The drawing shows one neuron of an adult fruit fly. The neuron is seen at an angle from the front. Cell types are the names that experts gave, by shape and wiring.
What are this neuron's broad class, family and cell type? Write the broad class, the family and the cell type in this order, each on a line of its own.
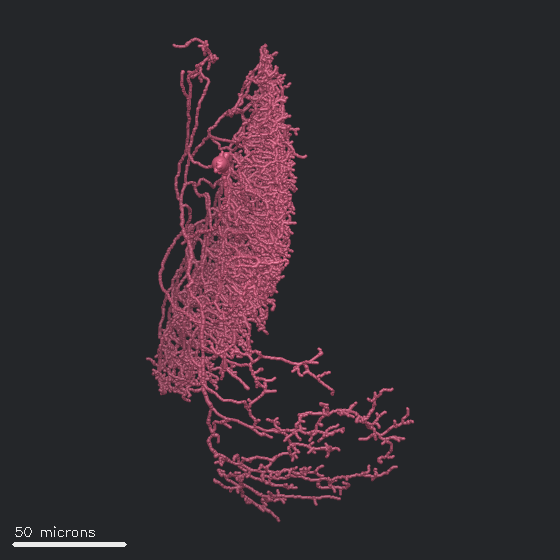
optic-lobe intrinsic neuron
LT
LT58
